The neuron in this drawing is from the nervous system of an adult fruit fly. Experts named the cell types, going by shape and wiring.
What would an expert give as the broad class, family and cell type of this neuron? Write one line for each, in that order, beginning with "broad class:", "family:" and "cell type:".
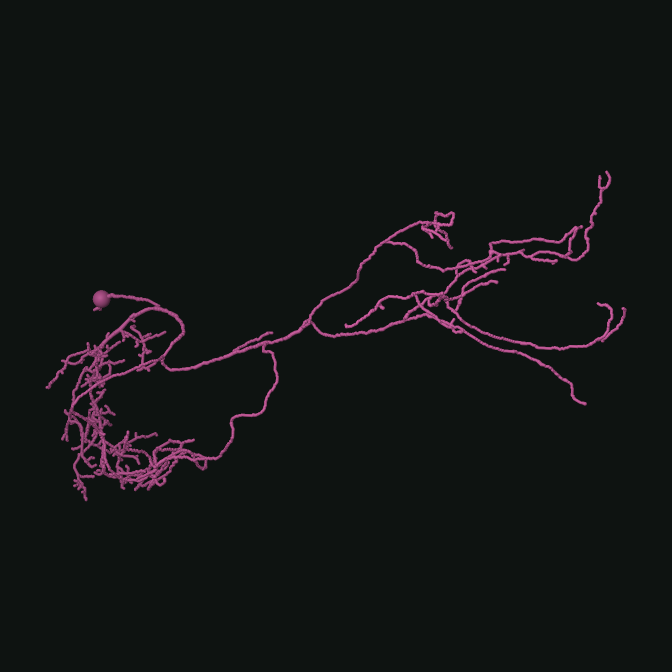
broad class: central-brain intrinsic neuron
family: CRZ
cell type: CRZ02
